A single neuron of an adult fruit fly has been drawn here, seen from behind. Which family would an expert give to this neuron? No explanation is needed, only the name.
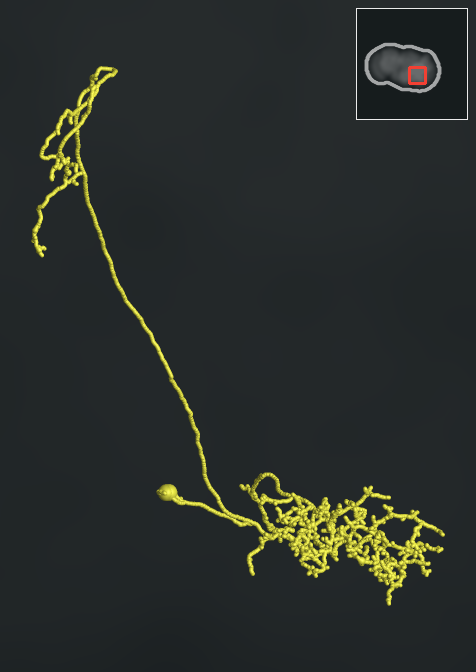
MeLo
